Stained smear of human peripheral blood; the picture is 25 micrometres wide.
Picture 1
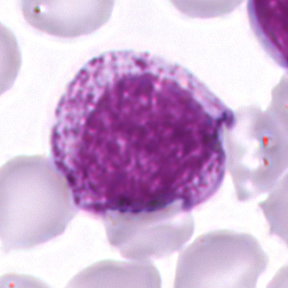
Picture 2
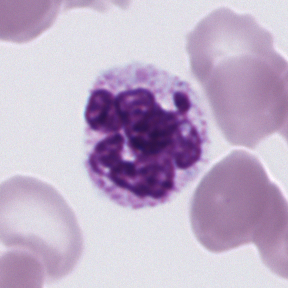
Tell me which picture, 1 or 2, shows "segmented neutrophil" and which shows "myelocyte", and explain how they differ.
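In picture 1 is the myelocyte; the segmented neutrophil is in picture 2. Nucleus: in the myelocyte it fills most of the cell and leaves only a rim of cytoplasm, while in the segmented neutrophil it is split into more than four separate lobes. Chromatin: in picture 2 it is dark purple and coarsely clumped, and no nucleoli are visible.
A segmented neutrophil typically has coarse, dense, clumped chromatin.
Cytoplasm: both cells show a pale pinkish-lilac colour, which in picture 2 forms a rim around the lobes.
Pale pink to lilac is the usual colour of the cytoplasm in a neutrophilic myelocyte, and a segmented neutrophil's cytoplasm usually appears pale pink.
On colour alone, then, the two do not differ. Granules: the myelocyte has fine purple granules scattered through its cytoplasm, while the segmented neutrophil has fine pinkish-violet ones scattered throughout, with no vacuoles among them.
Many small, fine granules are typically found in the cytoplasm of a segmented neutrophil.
Size and outline: the myelocyte is roughly round and about 16 micrometres across, with its upper edge free of touching red cells, whereas the segmented neutrophil measures about 13 by 11 micrometres.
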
